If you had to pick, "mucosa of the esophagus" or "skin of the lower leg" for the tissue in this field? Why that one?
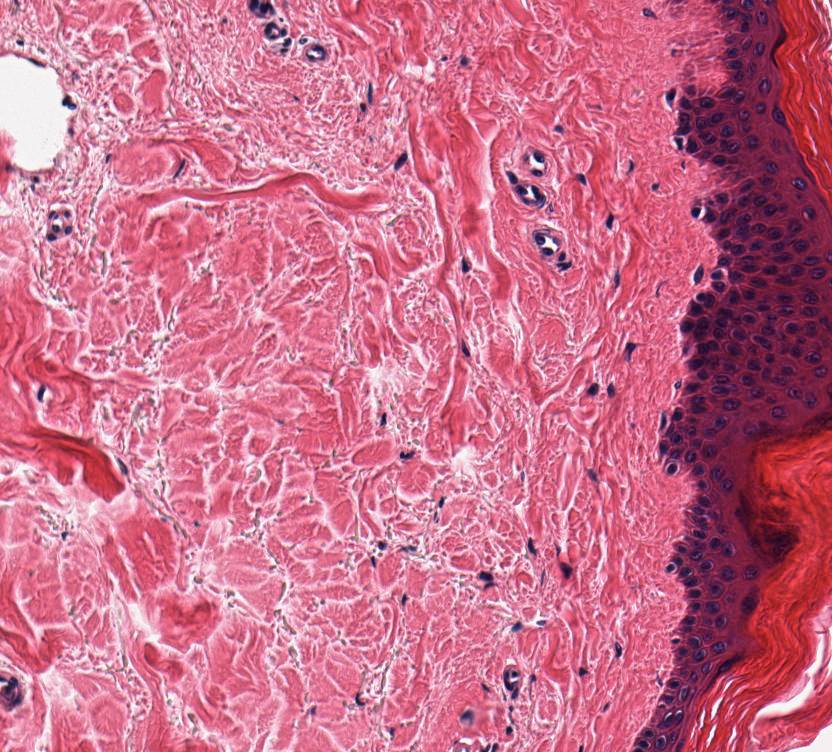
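Skin of the lower leg. A wavy, layered, bright red keratin layer covers the stratified squamous epithelium at the far right. Epithelium and connective tissue meet along a fairly smooth border without deep downgrowths. Epithelial nuclei are darkest and most crowded in the deepest layer.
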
